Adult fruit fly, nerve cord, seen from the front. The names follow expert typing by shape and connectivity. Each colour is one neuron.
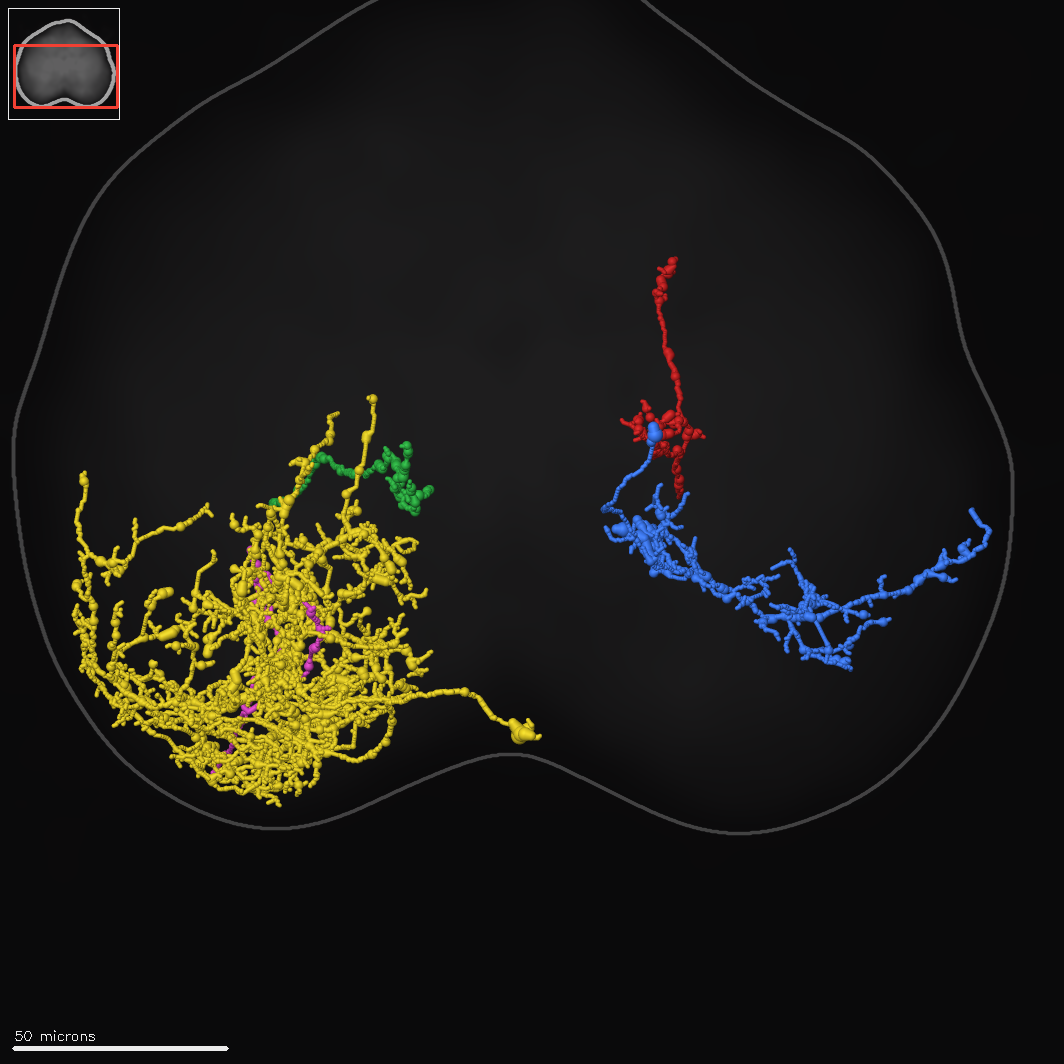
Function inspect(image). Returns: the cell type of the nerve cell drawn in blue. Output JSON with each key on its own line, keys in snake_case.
{
 "cell_type": "IN09A074"
}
